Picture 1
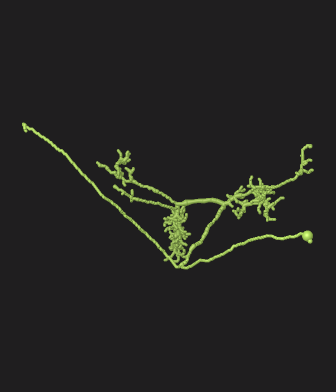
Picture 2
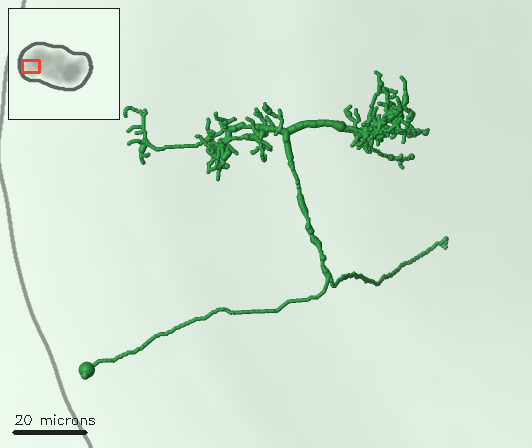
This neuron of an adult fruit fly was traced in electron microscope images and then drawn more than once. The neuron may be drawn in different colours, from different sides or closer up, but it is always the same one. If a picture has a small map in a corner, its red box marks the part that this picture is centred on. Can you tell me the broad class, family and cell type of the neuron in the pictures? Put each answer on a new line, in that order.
visual projection neuron
TmY
TmY14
